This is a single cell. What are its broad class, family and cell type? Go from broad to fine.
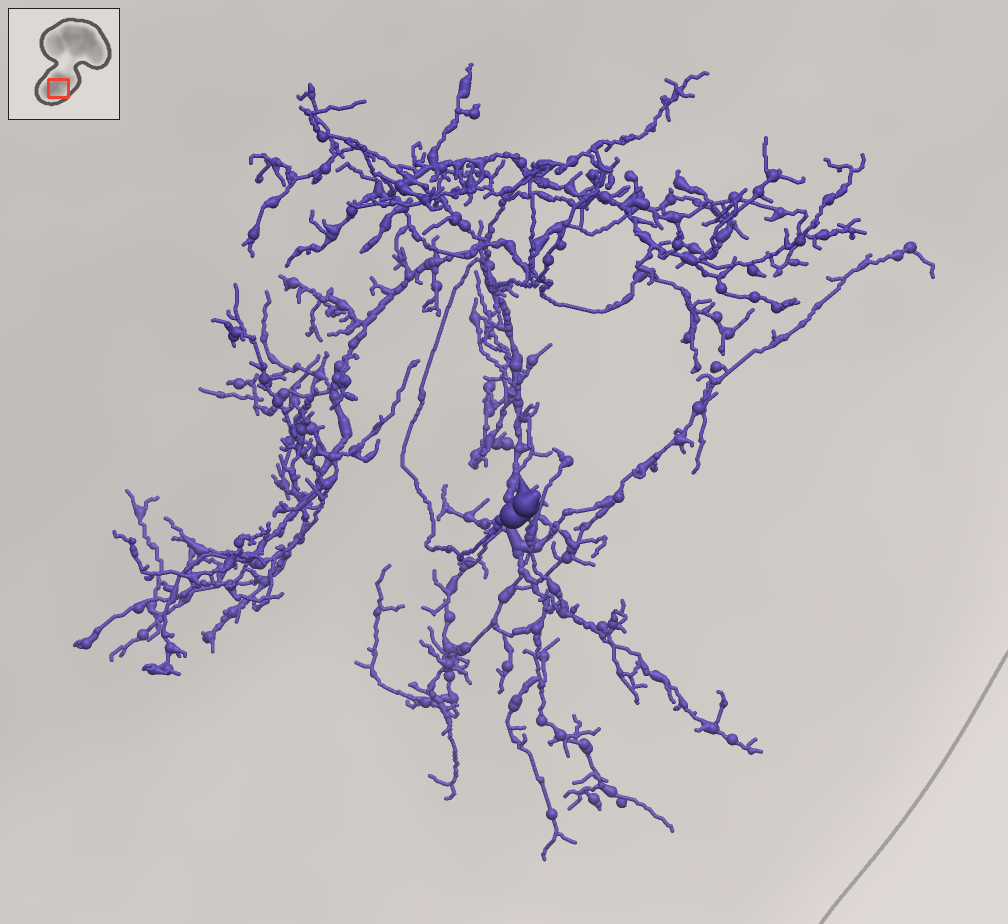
nerve-cord intrinsic neuron; hemilineage 00A; IN00A031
